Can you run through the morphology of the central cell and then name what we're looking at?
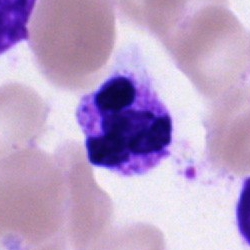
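The picture's somewhat blurred, but the chromatin comes through dense and very dark purple. No nucleoli can be made out in the nucleus. The outline is irregular rather than smoothly round. It's a segmented neutrophil.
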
